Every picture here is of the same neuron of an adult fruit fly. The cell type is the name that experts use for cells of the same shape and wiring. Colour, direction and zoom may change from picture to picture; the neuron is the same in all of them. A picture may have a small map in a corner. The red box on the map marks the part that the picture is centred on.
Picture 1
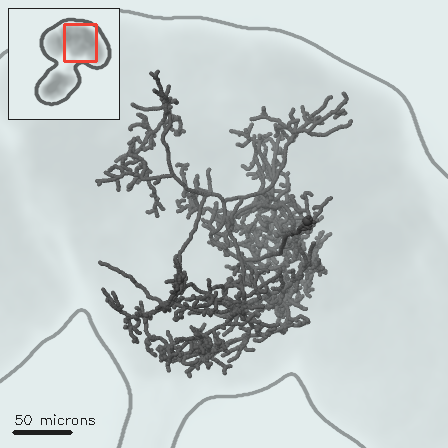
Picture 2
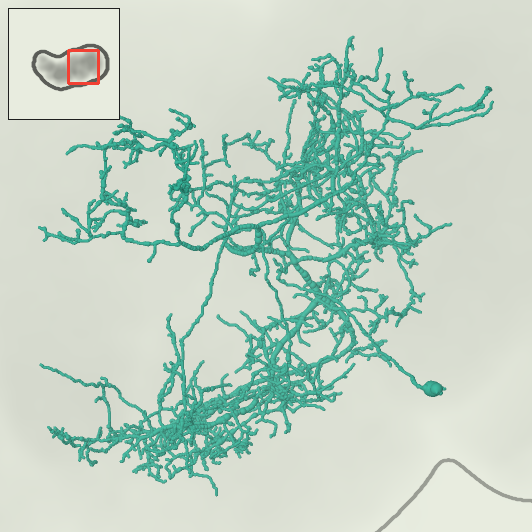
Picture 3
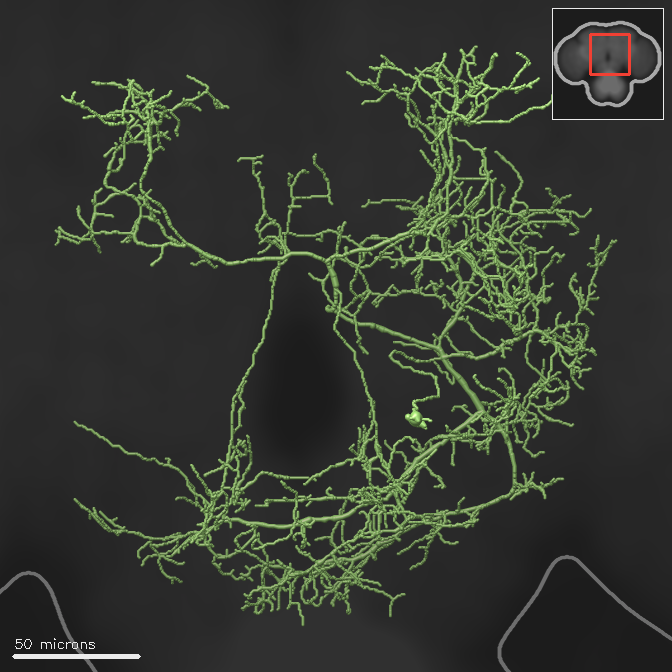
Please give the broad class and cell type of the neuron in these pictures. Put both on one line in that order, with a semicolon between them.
central-brain intrinsic neuron; PS088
